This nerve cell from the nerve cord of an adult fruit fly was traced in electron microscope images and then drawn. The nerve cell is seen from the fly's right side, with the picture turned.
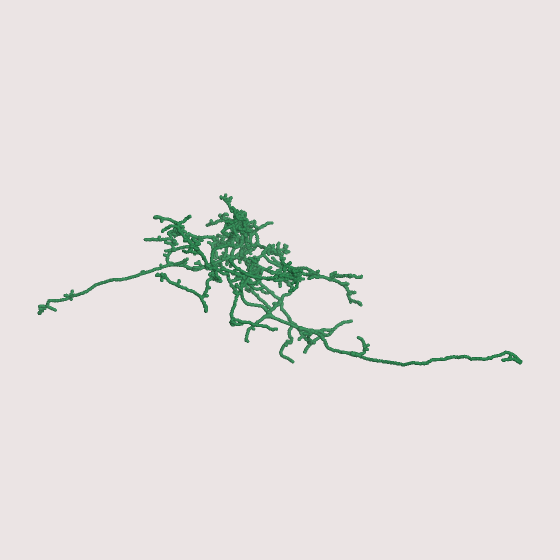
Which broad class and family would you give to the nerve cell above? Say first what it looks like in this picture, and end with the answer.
The picture shows dozens of branch ends. As drawn here it is more than twice as wide as it is tall. This is a nerve-cord intrinsic neuron. The family is hemilineage 17A.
